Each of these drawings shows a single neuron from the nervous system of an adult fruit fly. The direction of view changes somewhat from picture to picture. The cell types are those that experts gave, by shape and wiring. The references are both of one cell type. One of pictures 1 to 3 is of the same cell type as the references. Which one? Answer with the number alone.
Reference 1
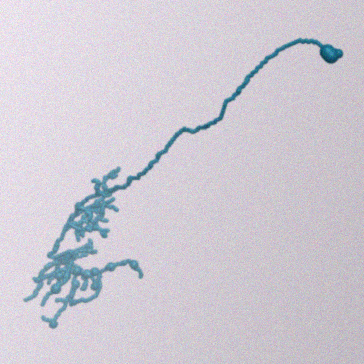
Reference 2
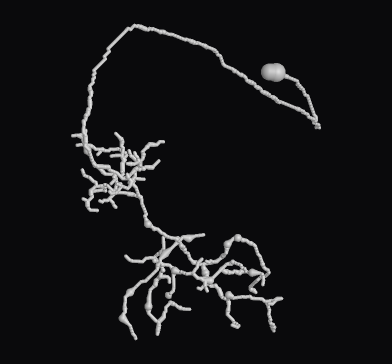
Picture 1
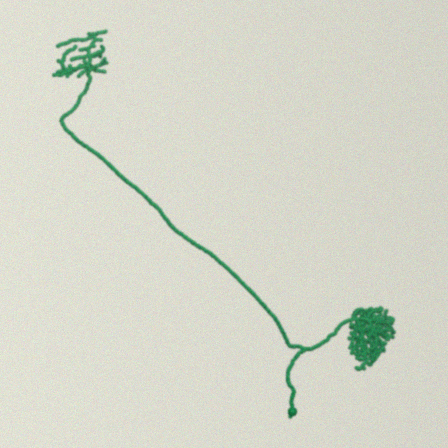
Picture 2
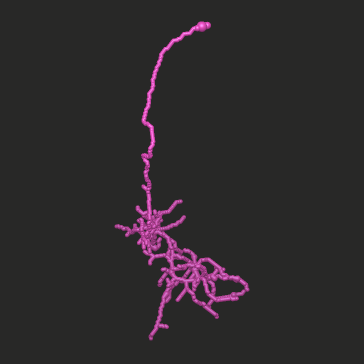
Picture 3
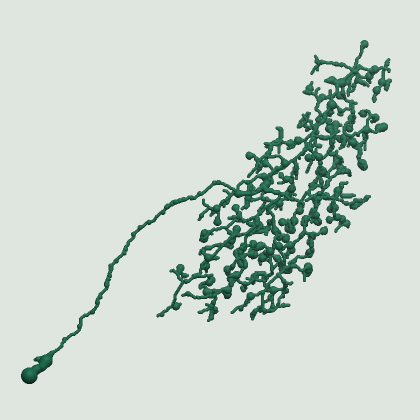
2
